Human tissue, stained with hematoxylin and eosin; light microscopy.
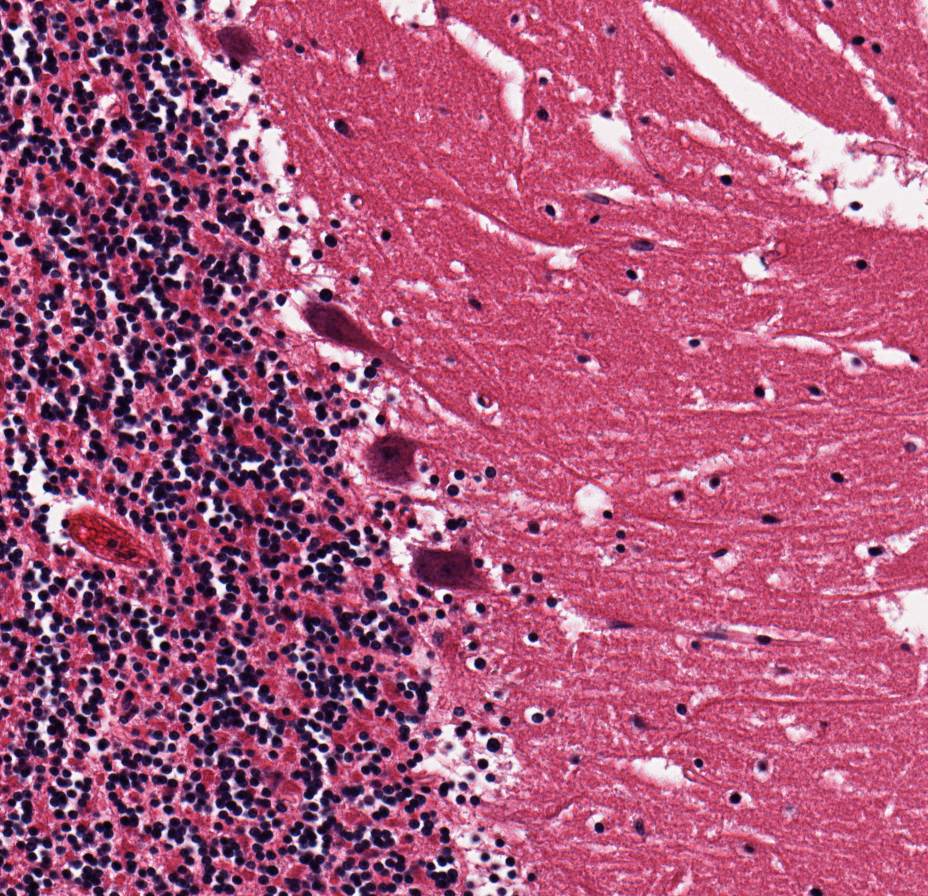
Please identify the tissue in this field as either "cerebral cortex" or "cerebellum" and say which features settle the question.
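Cerebellum, not cerebral cortex. On the left, closely packed small, round, dark nuclei form a dense zone; on the right lies a pale pink, finely fibrillary zone with few nuclei.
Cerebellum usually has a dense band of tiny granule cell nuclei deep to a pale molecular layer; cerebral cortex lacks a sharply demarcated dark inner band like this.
Large flask-shaped neurons with purple cytoplasm form a single spaced row along the border between the zones.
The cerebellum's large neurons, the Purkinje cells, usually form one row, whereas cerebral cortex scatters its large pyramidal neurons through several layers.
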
